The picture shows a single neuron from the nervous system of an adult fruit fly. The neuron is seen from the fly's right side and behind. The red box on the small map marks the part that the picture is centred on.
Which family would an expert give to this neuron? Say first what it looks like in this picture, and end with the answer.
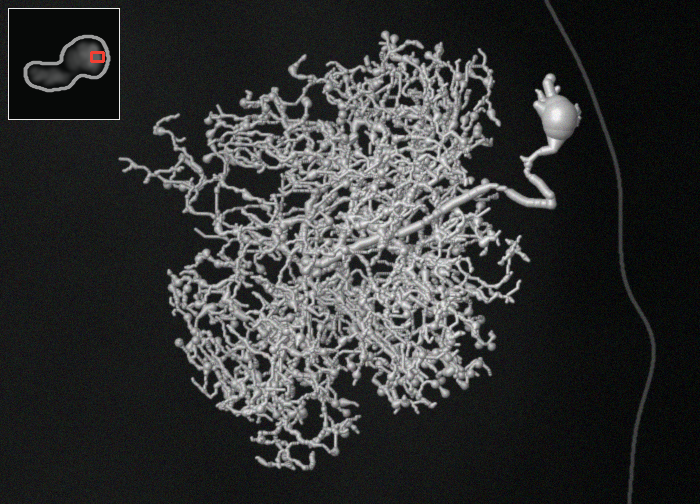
Its cell body lies at the upper right of the picture. The picture shows more than a hundred branch ends. This is a central-brain intrinsic neuron. Its family is hemilineage ALl1_dorsal.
